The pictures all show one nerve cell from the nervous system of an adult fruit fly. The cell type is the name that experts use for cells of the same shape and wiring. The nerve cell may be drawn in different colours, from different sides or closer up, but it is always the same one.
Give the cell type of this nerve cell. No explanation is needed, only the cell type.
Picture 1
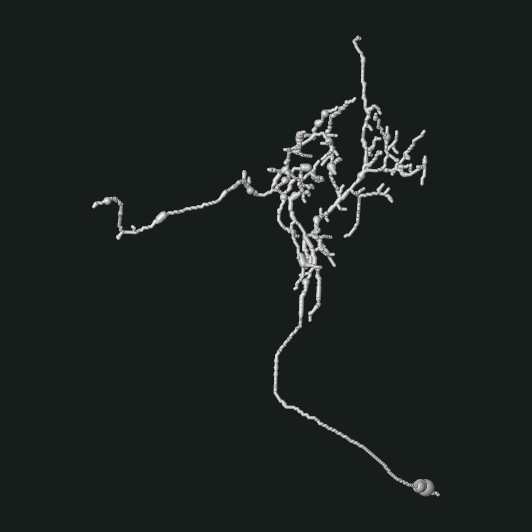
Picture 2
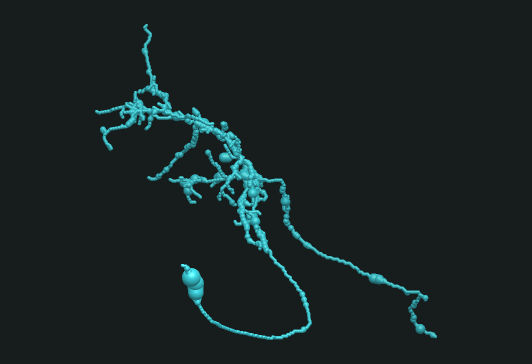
CB2425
